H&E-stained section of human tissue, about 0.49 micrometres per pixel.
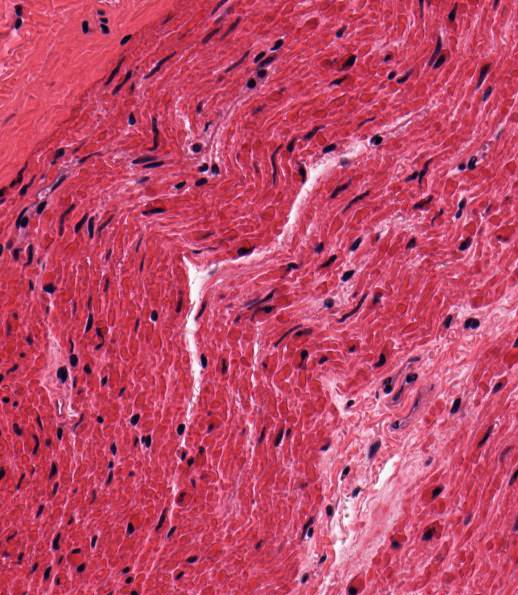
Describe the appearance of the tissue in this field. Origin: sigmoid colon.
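Closely packed, deeply eosinophilic muscle fibres fill nearly all the field, lacking epithelium, glands and fat cells. Paler connective tissue strands run between bundles, most visible centrally and lower right. A diagonal border divides them from a more homogeneous pink upper-left band with very few nuclei.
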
